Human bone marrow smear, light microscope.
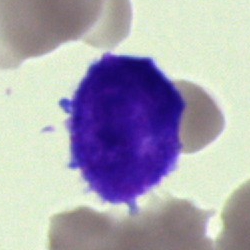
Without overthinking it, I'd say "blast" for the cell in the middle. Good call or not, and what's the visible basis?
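The decisive features are the absence of distinct granules and a cell that looks nearly all nucleus, with almost no cytoplasm distinguishable from it. The cell is a blast.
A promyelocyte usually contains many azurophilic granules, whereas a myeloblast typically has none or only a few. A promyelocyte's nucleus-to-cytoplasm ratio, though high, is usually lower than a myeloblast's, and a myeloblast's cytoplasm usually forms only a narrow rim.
The cell is roughly oval, taller than wide, stains a dense, fairly even deep blue-purple, shows no clear vacuoles and has small irregular projections at its left and lower edges.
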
